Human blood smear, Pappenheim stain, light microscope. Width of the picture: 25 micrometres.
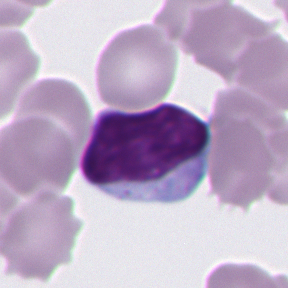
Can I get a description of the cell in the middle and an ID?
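First, a single unlobed nucleus, about 11 by 7 micrometres. Chromatin's dark purple and coarsely clumped. Pale blue cytoplasm makes a narrow crescent below it, and I can pick out a few fine reddish-purple granules there. That's a typical lymphocyte.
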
